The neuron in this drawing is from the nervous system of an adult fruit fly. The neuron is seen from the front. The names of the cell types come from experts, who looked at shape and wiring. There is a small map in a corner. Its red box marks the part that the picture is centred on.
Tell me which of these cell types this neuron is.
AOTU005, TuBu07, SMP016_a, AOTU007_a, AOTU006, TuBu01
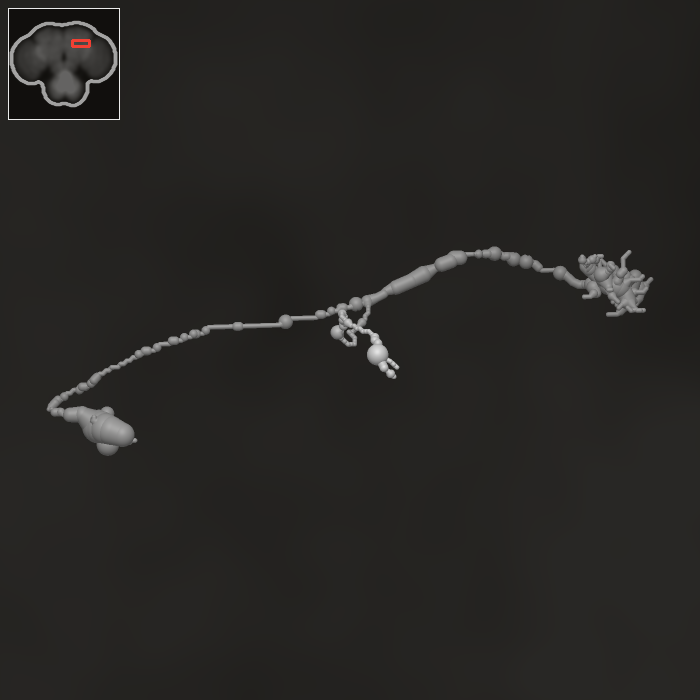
TuBu01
